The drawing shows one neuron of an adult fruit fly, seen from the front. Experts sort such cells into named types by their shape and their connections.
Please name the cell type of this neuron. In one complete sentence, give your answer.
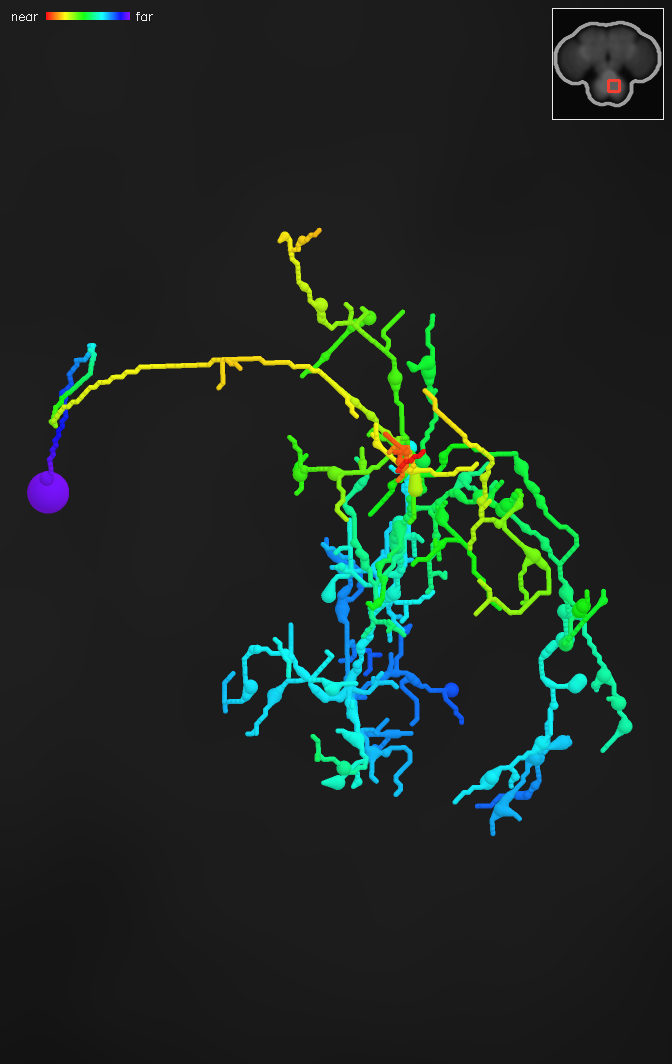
The cell type IN12B073 includes this neuron.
